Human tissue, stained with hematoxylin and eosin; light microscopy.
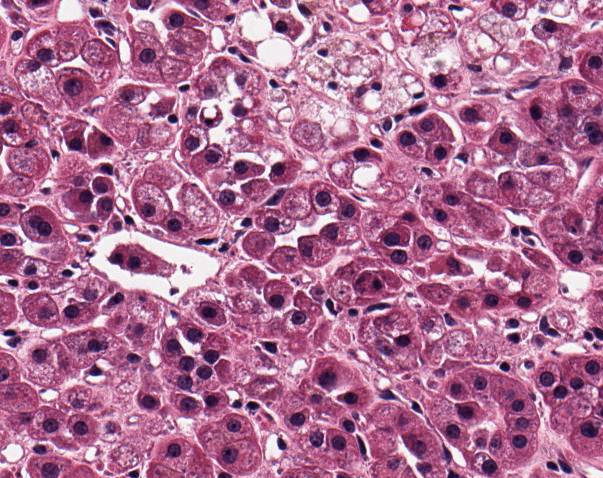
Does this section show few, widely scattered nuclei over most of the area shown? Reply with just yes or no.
No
